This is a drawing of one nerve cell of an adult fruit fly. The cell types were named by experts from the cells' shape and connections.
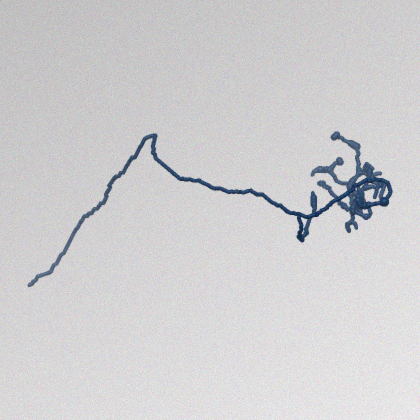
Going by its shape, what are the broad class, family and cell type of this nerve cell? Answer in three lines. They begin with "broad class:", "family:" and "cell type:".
broad class: sensory neuron entering the brain
family: class thermosensory
cell type: TRN_VP1m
